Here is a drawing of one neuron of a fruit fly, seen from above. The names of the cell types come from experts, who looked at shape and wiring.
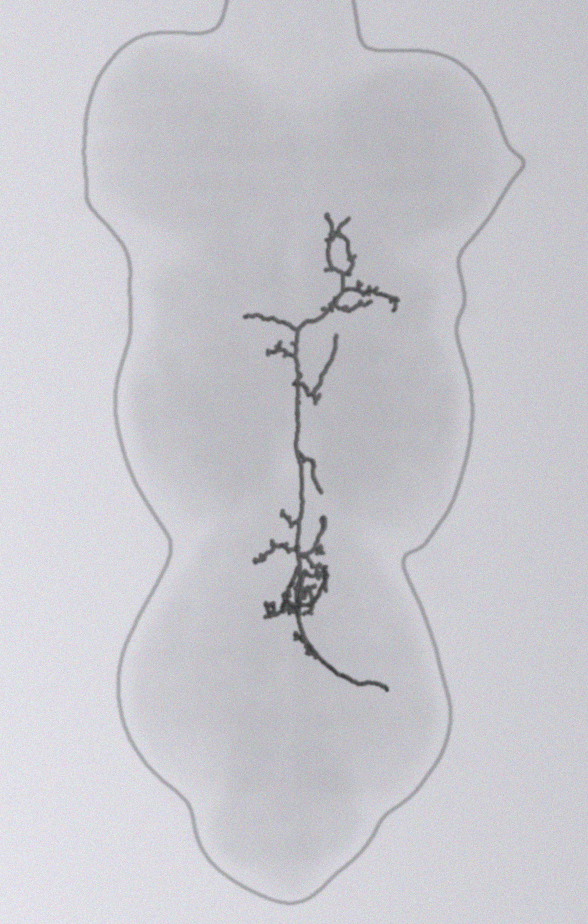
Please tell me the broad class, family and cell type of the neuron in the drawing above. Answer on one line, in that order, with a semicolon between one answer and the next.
nerve-cord intrinsic neuron; hemilineage 09A; IN09A019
